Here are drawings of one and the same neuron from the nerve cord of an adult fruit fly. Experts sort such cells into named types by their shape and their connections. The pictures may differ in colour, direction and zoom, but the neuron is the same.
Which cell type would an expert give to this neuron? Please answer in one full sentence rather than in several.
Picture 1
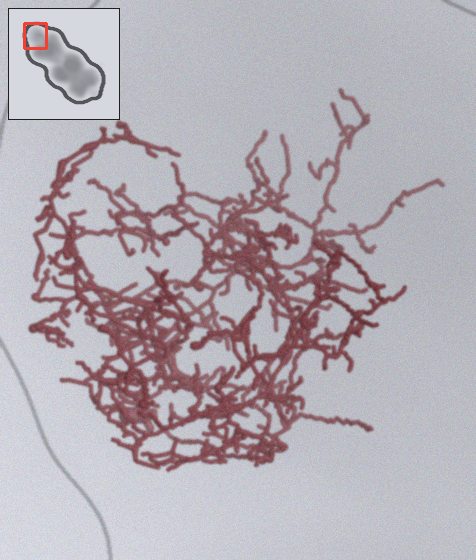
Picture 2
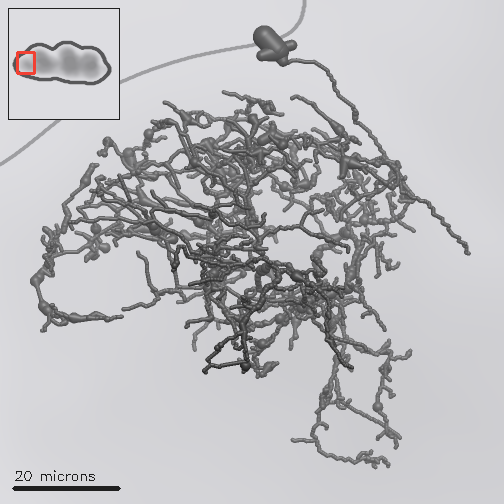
It is INXXX394 that is the cell type of the neuron.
